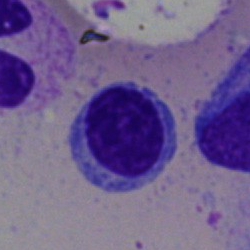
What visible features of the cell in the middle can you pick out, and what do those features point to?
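The nucleus occupies most of the cell, so only a narrow rim of cytoplasm remains. This rim stains blue and is wider at the bottom of the cell than at the top. The chromatin is dark purple and densely stained. The cell is a lymphocyte.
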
